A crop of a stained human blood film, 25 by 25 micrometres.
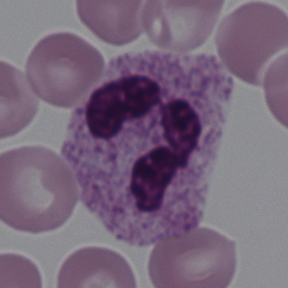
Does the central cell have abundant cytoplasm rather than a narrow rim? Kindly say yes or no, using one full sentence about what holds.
Yes, around the nucleus lies a broad area of cytoplasm.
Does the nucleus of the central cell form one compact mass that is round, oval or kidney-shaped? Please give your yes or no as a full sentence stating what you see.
No, the nucleus is made up of distinct lobes rather than one piece.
